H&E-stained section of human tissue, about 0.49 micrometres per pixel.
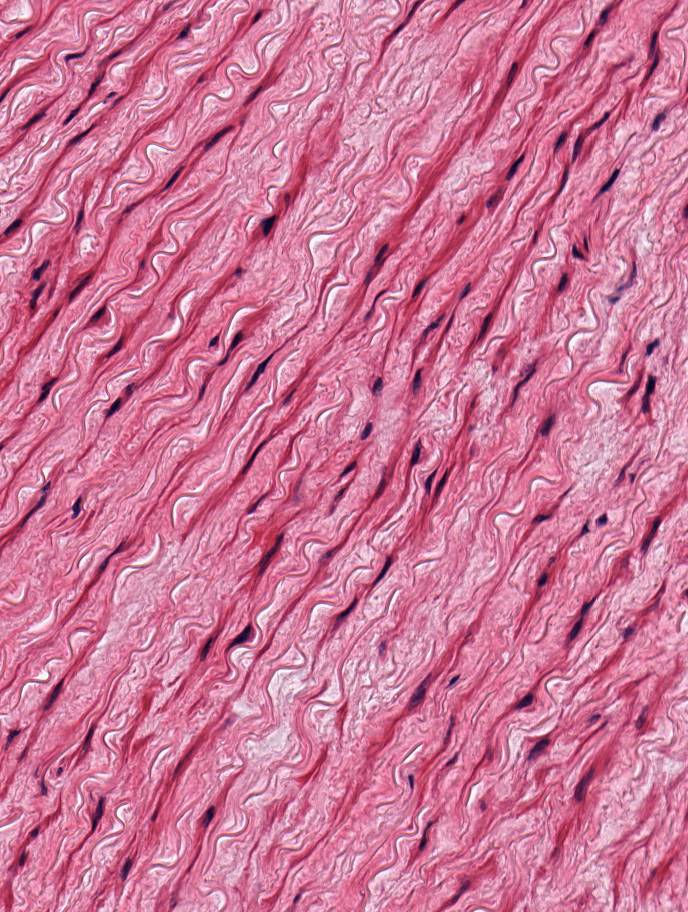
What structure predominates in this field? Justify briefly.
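Answer: tunica media of an artery. Closely packed parallel fibres fill the field, running diagonally from lower left to upper right. Fibres pink, wavy, crimped.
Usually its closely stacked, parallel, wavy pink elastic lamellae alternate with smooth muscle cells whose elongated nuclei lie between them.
Nuclei dark, elongated, spindle-shaped, long axes along the fibres; sparse, single, not clustered.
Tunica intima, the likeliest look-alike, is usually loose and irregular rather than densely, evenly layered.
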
